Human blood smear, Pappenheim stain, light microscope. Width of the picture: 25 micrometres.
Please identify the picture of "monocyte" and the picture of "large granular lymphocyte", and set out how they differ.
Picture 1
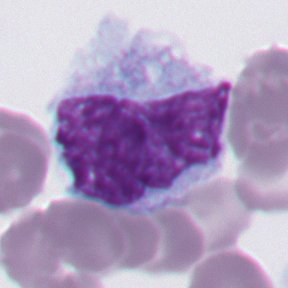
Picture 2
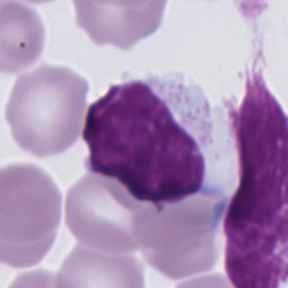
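The monocyte is in picture 1, the large granular lymphocyte in picture 2. Nucleus: in the monocyte it measures about 16 by 11 micrometres and has an irregular, folded outline with creases across it; in the large granular lymphocyte it is a single unlobed mass with an irregular, somewhat angular outline.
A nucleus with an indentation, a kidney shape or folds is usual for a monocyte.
Chromatin: in the lymphocyte it is dark purple and dense throughout the nucleus.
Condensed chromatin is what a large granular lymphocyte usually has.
Position: the monocyte's nucleus lies in the lower part of the cell with most of the cytoplasm above it, while the lymphocyte's cytoplasm lies mostly to the upper right of the nucleus, with almost none on the left.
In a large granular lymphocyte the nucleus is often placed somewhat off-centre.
Cytoplasm: pale greyish-blue and frothy, with many small clear spaces, in the monocyte; very pale and almost colourless with a faint bluish-grey tint in the lymphocyte, where fine pinkish-purple granules are scattered.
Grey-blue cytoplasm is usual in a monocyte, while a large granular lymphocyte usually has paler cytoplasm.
Border: ragged and poorly defined in both, along the top of the monocyte and at the upper right of the lymphocyte.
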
